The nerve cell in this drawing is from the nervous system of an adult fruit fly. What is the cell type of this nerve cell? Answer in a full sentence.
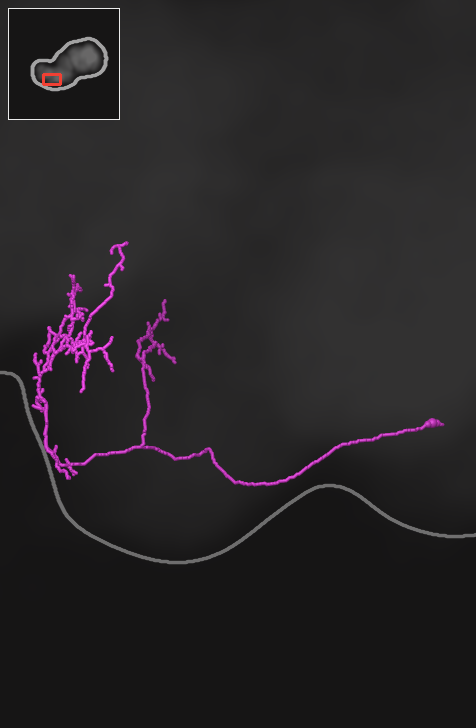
The cell type is IN13B097.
